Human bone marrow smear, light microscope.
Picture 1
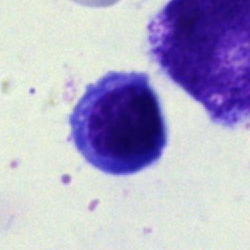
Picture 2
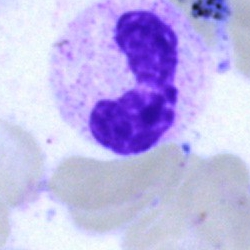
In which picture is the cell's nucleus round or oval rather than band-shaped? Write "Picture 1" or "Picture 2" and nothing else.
Picture 1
